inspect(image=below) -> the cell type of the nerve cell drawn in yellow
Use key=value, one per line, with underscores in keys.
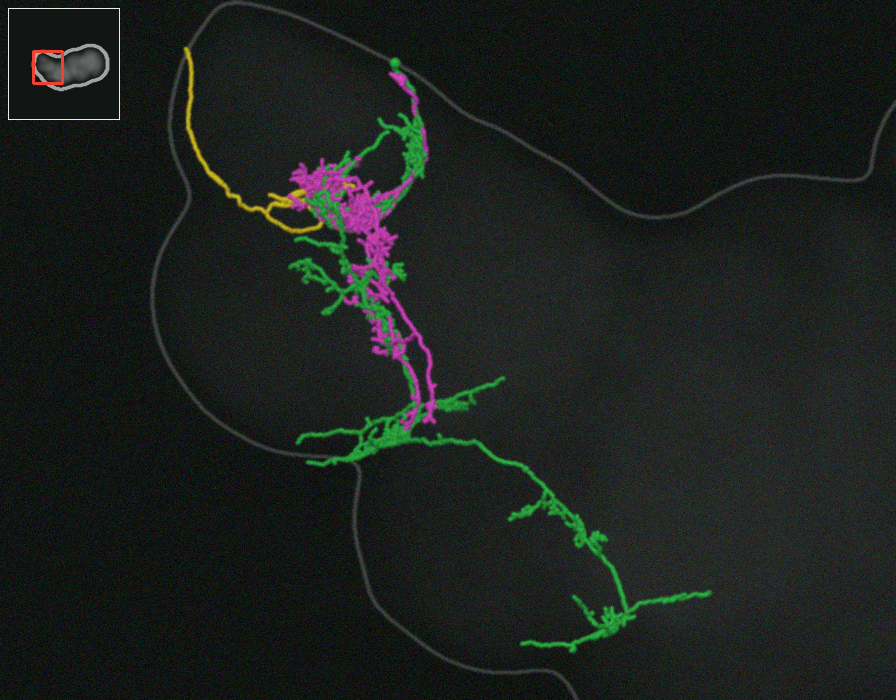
cell_type=SNxx04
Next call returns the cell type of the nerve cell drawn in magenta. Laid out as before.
cell_type=IN01A061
